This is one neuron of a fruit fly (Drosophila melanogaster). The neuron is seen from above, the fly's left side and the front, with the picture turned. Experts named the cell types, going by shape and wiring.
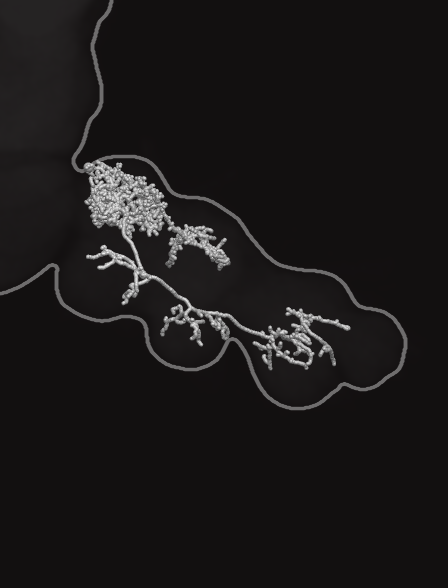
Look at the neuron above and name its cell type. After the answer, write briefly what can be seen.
Its cell type is IN08B001. It is a nerve-cord intrinsic neuron. In this view it is wider than it is tall.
